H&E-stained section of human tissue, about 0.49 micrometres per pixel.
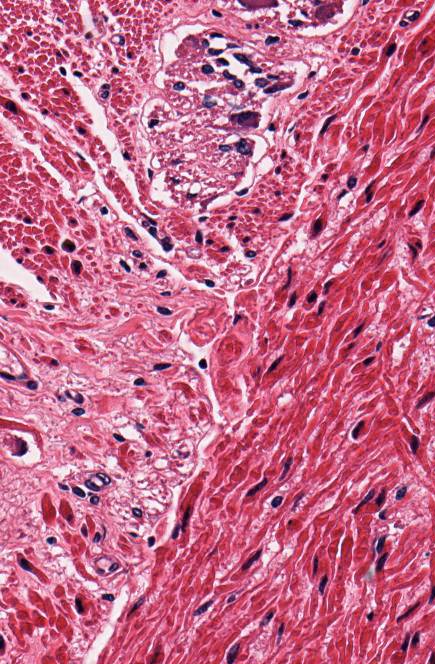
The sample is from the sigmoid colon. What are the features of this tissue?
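Densely packed spindle-shaped smooth muscle cells fill the right half of the field. In that half the cells run obliquely, from lower left toward upper right. Their nuclei are elongated and cigar-shaped, and their cytoplasm stains a strong pink.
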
